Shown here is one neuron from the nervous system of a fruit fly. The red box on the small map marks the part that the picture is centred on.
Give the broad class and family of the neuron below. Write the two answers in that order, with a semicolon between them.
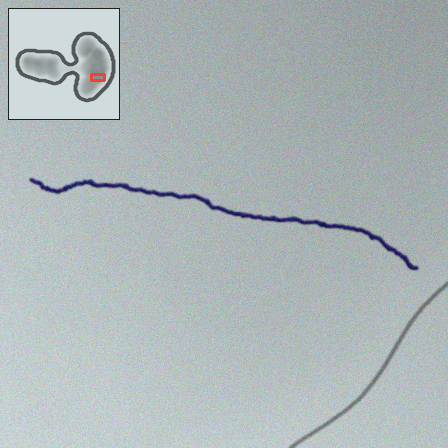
sensory neuron entering the brain; class mechanosensory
